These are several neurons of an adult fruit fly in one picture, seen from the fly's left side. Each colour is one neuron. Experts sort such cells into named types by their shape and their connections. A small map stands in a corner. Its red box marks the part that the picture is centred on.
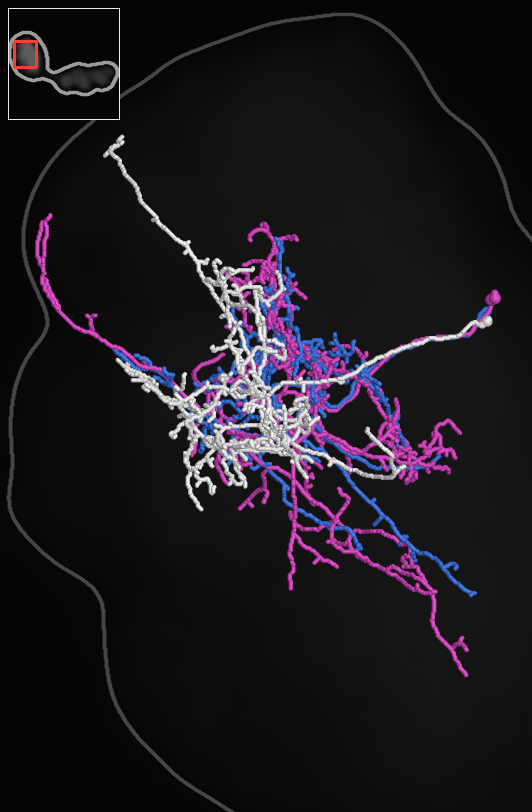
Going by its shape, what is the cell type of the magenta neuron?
PVLP201m_d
